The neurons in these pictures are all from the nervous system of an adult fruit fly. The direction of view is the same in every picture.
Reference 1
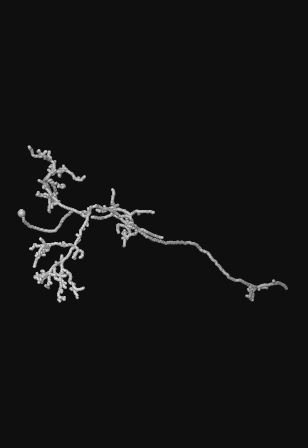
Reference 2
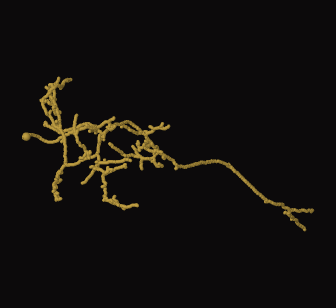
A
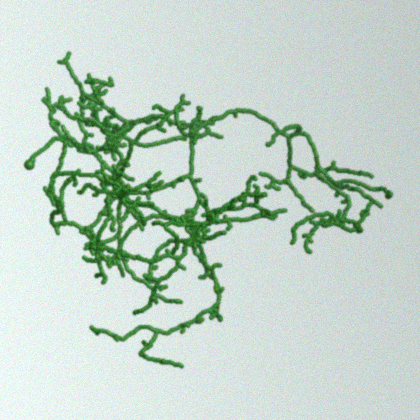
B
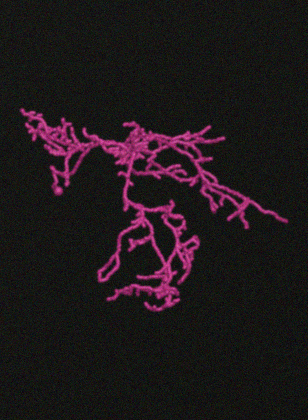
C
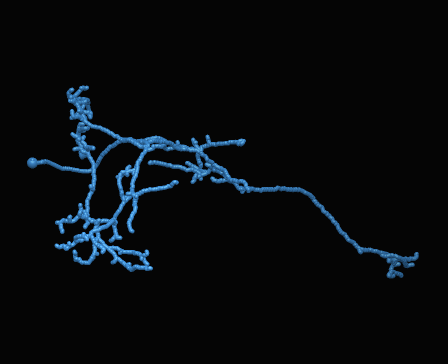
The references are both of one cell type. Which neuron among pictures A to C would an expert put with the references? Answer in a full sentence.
The neuron in picture C is of the same cell type.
